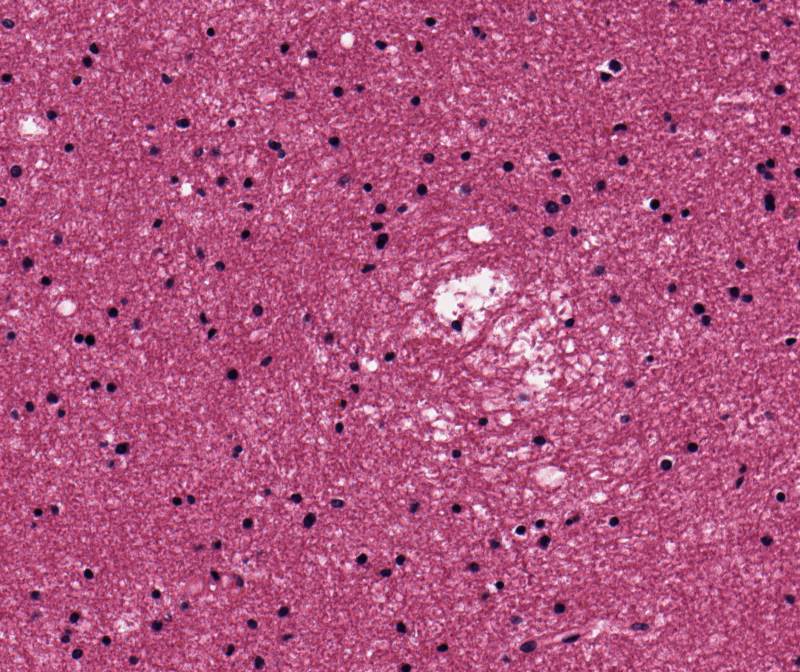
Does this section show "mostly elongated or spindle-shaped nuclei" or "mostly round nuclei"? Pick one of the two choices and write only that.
Mostly round nuclei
